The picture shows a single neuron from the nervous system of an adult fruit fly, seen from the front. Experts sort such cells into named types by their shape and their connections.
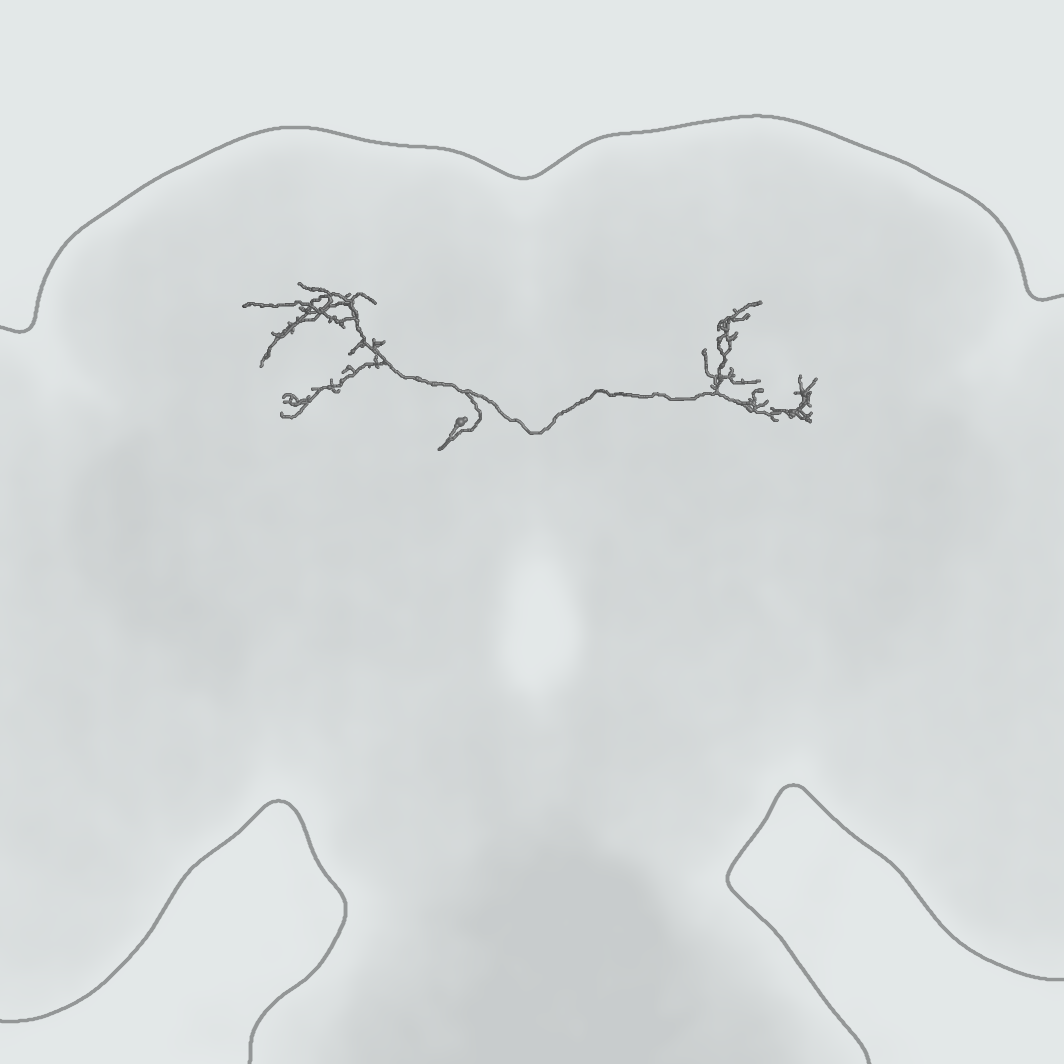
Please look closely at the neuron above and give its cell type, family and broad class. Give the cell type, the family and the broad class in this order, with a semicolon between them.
CL353; hemilineage DM6_posterior; central-brain intrinsic neuron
